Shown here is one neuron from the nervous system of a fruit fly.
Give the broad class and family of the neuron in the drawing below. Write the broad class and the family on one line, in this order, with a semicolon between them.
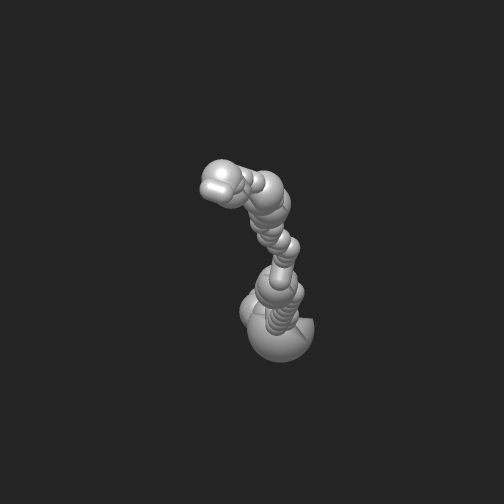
sensory neuron entering the brain; class mechanosensory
